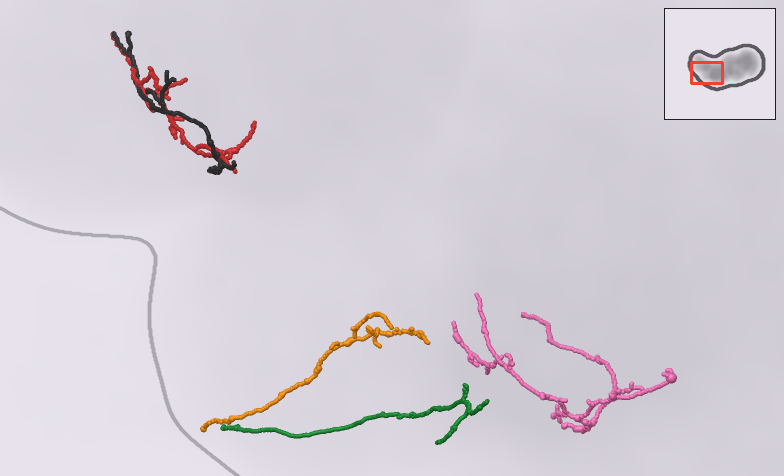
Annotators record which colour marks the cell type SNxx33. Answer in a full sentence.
The colour is red.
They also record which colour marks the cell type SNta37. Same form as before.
The colour is orange.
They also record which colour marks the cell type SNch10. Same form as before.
The colour is black.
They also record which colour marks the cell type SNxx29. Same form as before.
The colour is pink.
